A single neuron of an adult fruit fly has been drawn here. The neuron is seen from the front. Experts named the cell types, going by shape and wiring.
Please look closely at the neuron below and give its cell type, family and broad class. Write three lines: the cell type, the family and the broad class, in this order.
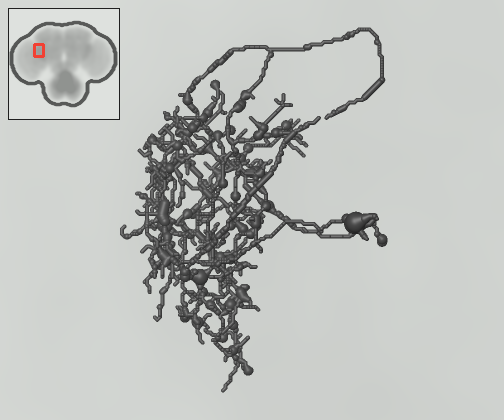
AVLP415
hemilineage VLPa1_lateral
central-brain intrinsic neuron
